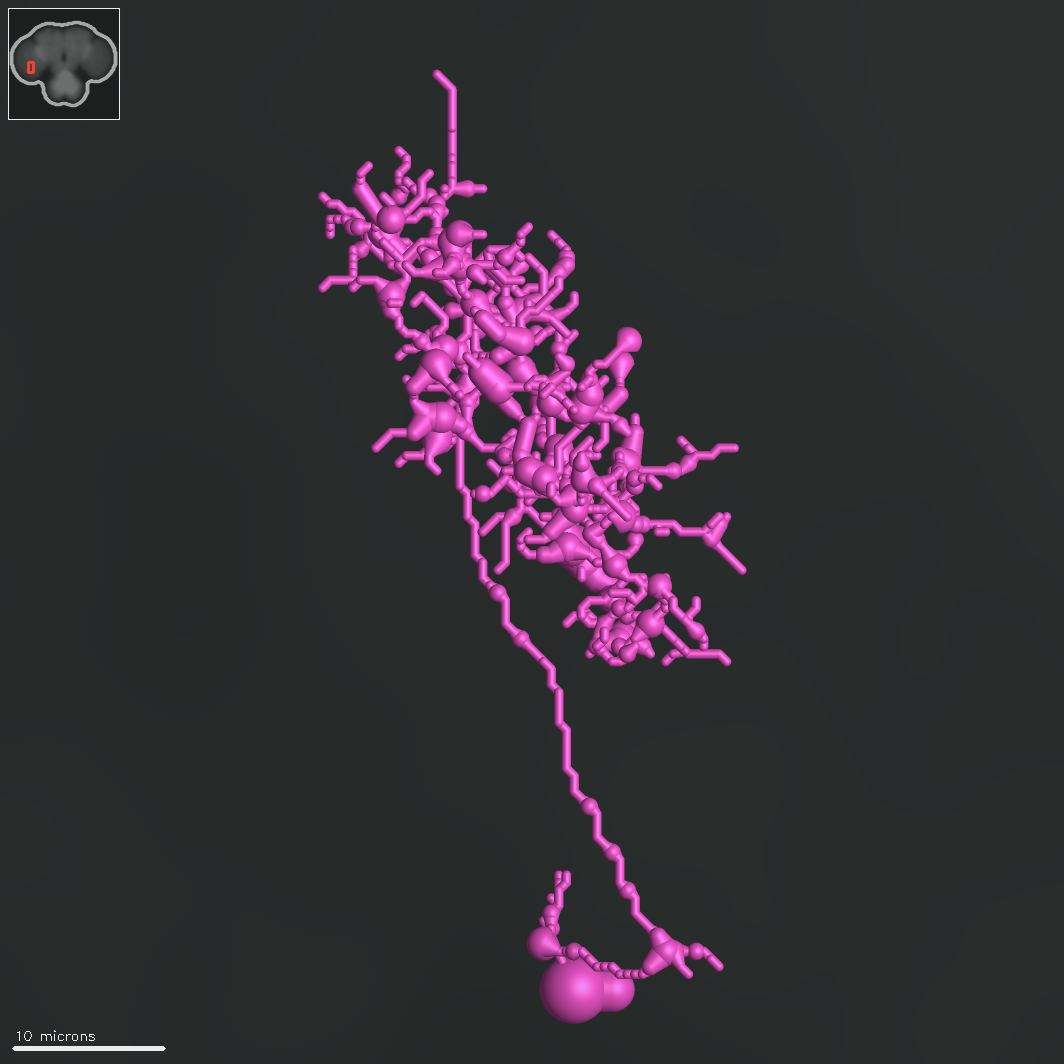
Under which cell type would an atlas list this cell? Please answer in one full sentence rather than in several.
Typed by cell type, the neuron is LPi3a.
